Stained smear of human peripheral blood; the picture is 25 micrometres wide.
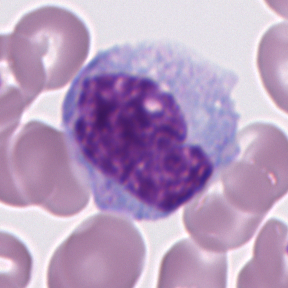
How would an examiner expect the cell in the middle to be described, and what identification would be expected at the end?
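First, the nucleus is folded, with a notch cut into its right side. Second, its chromatin is loose and lacy rather than densely clumped. Third, the cytoplasm has a fine, faint, dusty granularity. Fourth, the cell edge is irregular and slightly frayed at the upper right. Last, the name: this is a monocyte.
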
